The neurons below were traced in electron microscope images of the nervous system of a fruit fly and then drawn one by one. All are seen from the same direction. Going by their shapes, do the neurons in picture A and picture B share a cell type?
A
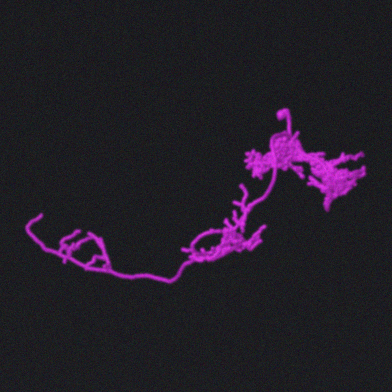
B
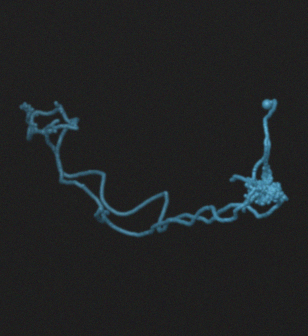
no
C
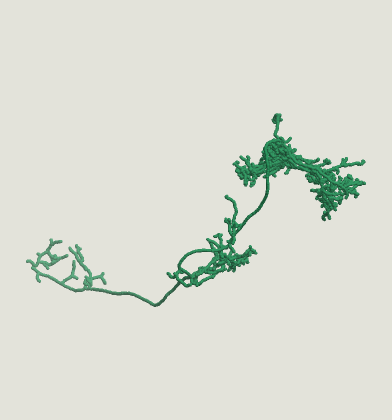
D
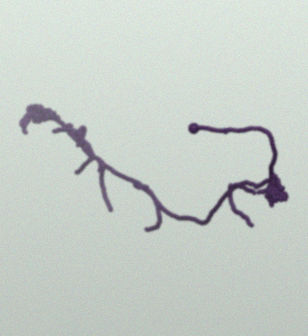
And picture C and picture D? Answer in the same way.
no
